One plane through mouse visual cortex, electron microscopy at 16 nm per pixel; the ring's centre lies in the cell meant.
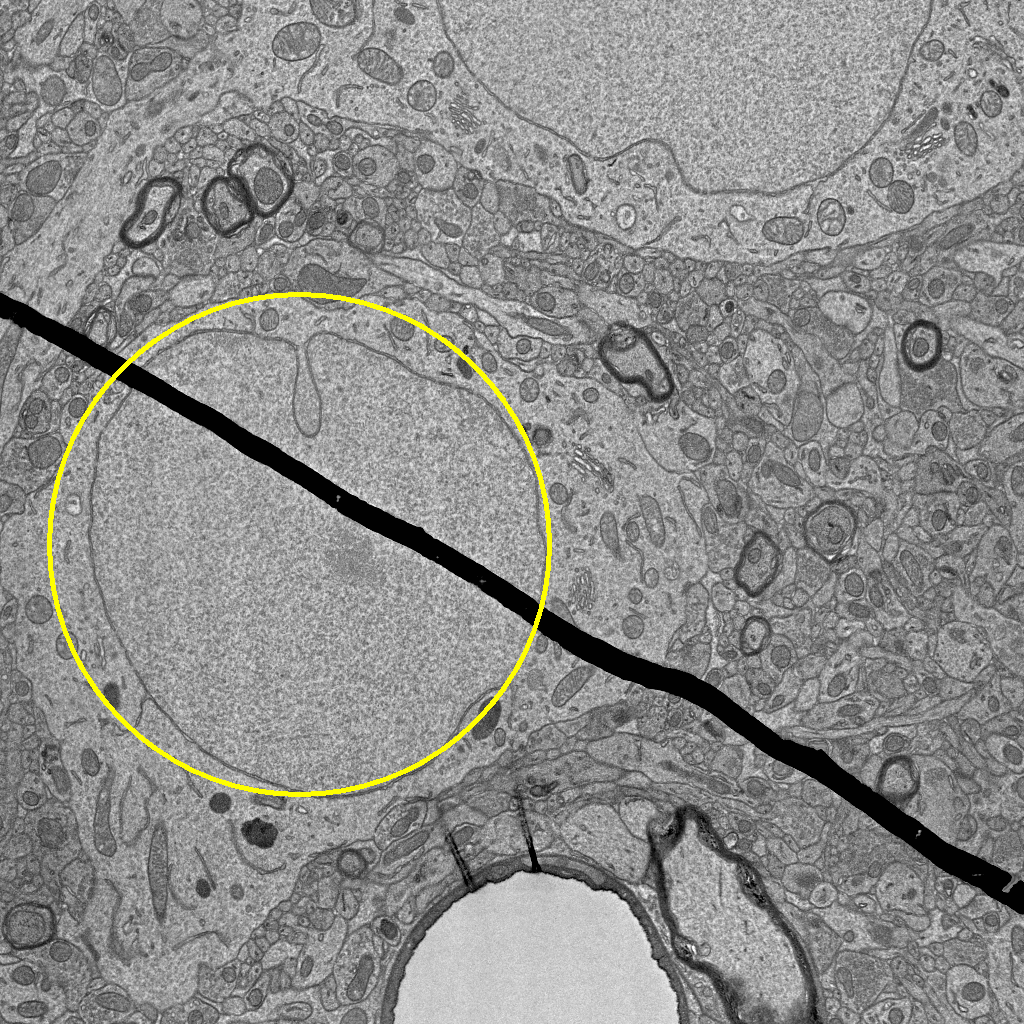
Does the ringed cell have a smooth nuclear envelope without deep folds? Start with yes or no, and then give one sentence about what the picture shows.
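No. A single deep, narrow fold of the envelope dips into the nucleus from its top edge.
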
